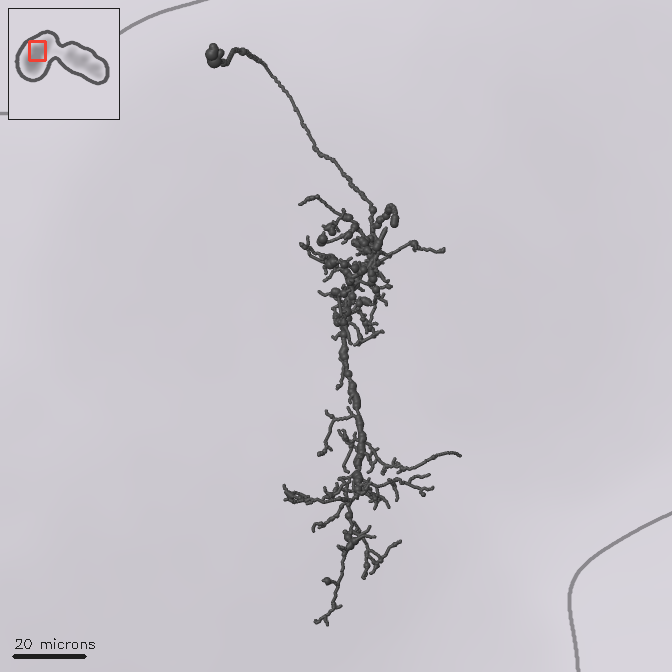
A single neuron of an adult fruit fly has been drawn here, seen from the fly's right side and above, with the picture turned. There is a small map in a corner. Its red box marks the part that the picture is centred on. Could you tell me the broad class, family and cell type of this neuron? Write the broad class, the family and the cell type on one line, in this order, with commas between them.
central-brain intrinsic neuron, hemilineage MD3, AMMC025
